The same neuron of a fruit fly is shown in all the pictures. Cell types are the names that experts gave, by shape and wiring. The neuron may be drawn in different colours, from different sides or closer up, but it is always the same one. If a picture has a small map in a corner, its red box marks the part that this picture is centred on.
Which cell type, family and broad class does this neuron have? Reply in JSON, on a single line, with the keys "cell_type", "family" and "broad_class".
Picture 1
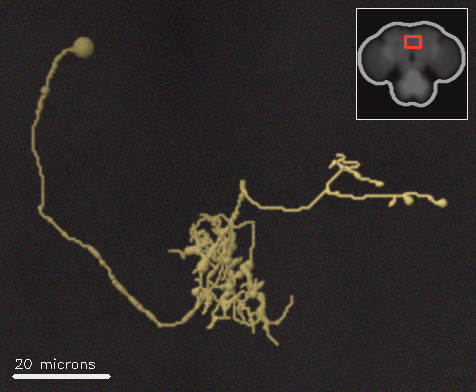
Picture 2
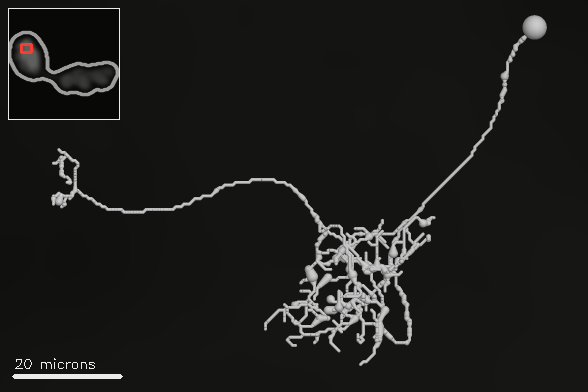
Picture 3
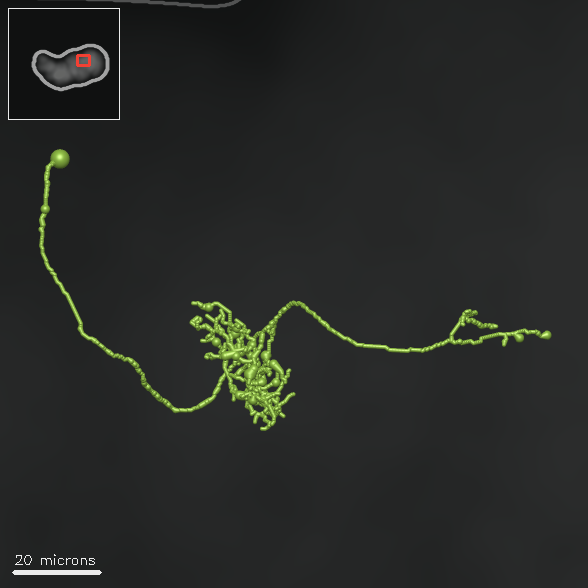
{"cell_type": "FC1A", "family": "class CX", "broad_class": "central-brain intrinsic neuron"}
